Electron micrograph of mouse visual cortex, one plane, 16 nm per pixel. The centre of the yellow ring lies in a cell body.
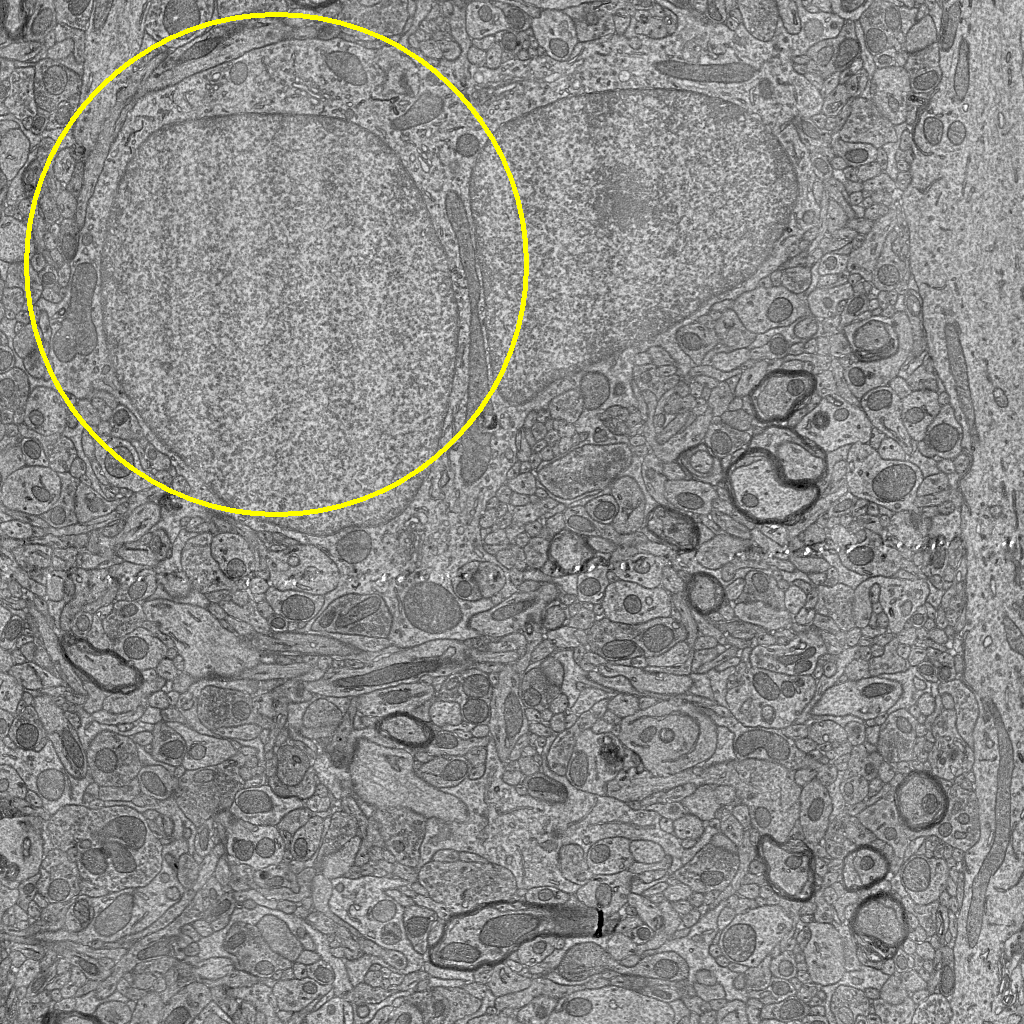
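Astrocyte: a large rounded oval nucleus fills most of the ring, almost whole, its smooth outline free of deep infoldings. The chromatin is pale and finely dispersed, without coarse dark clumps along the envelope. A long, narrow mitochondrion runs vertically beside the nucleus on its right.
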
